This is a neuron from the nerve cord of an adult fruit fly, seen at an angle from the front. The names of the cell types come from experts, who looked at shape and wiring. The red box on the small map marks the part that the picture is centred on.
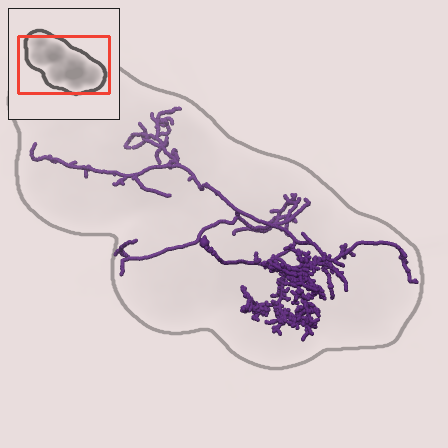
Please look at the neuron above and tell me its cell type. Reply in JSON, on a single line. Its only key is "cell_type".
{"cell_type": "IN23B001"}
